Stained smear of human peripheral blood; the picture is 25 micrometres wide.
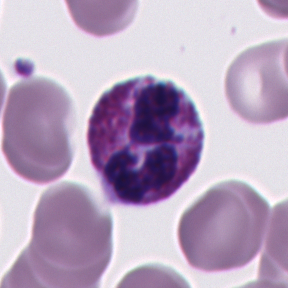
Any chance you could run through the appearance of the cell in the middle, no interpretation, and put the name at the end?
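In this cell the outline is round and smooth. Its nucleus has two lobes, one upper and one lower. The nucleus sits toward the right, leaving a wider band of cytoplasm on the left. That cytoplasm is granular and reddish-purple in colour. The cell is an eosinophil.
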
